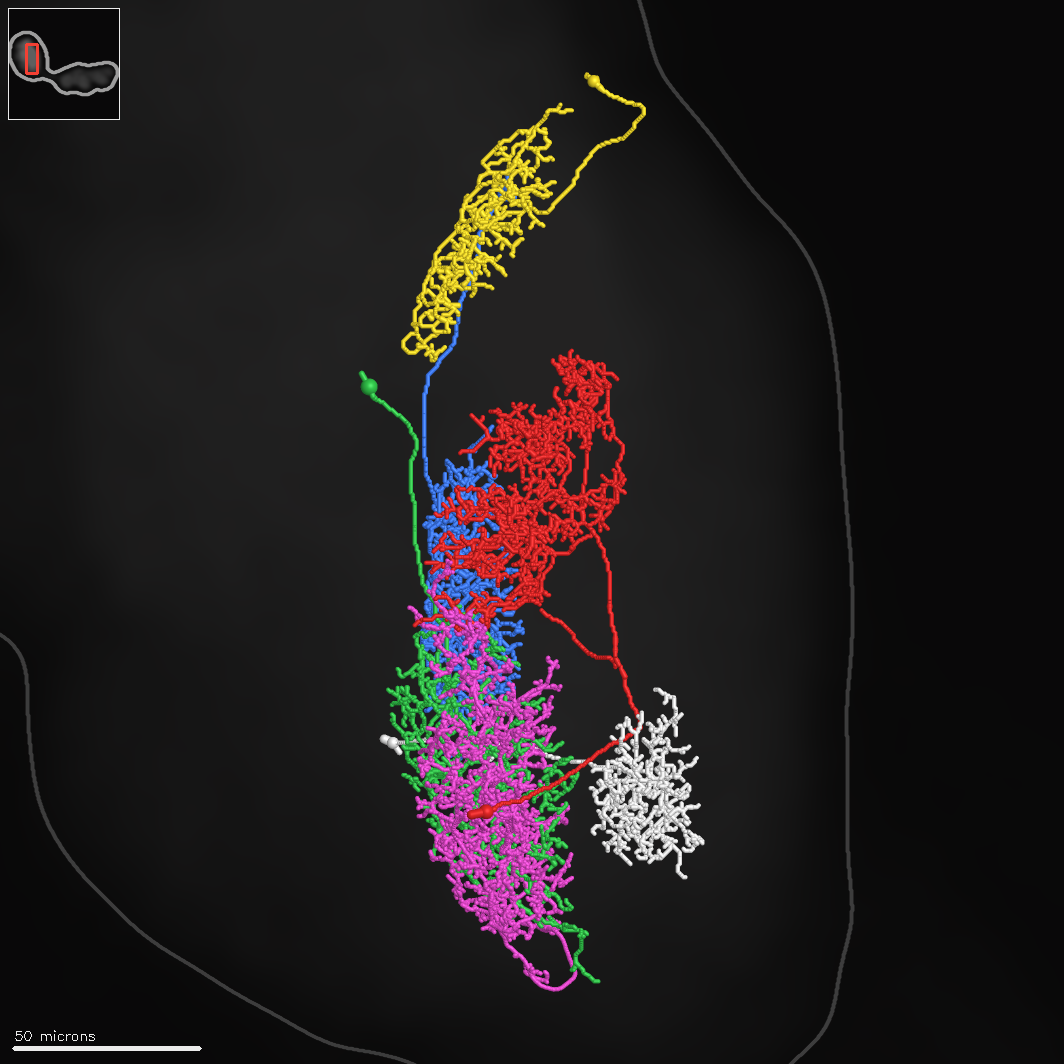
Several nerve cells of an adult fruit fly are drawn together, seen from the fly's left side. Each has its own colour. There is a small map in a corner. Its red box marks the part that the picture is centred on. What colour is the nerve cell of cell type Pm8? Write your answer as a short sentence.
The colour is magenta.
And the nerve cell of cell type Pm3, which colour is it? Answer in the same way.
The colour is red.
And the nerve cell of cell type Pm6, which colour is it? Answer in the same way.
The colour is green.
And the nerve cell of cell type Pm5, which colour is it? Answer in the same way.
The colour is white.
